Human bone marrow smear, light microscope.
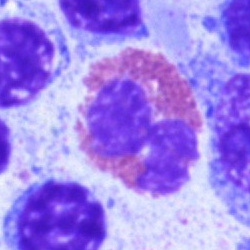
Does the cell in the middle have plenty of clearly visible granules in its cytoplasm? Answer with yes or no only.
Yes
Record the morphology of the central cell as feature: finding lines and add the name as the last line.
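Shape: roughly round outline
Nucleus: two lobes
Lobe position: larger lobe upper left, smaller lobe lower right
Nucleoli: none visible
Identity: eosinophil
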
